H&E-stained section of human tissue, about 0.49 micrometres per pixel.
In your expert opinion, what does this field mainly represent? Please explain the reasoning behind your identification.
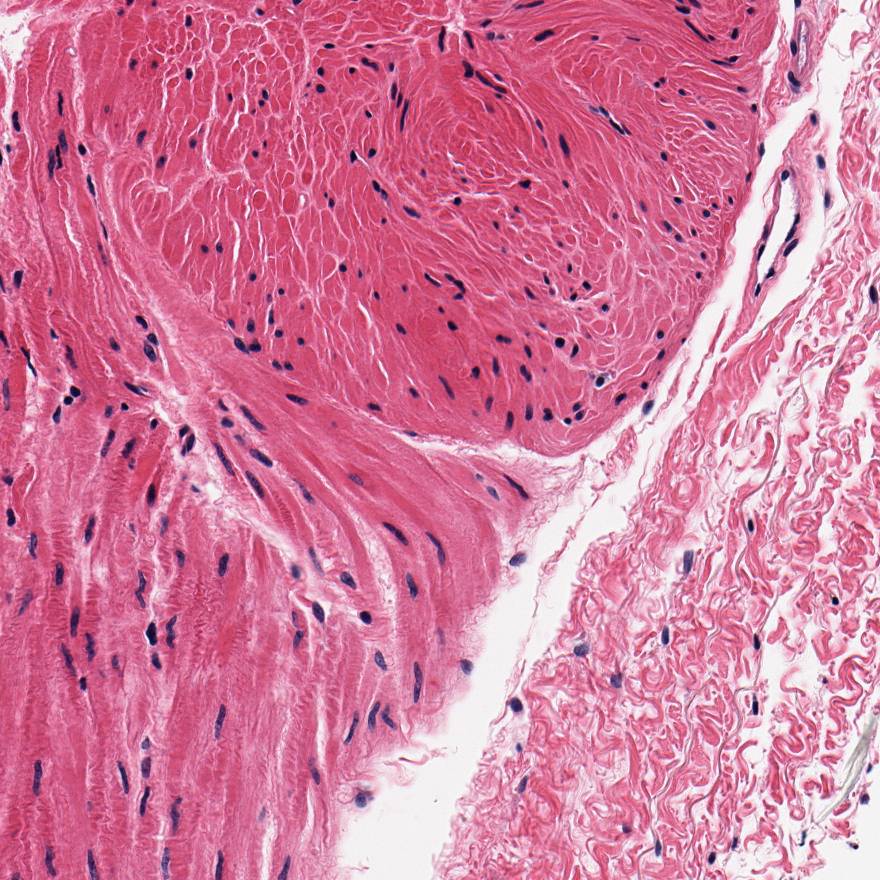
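Smooth muscle, cut lengthwise on the left. Item one: its nuclei are dark blue, elongated and rod-like.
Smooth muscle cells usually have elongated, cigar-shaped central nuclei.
Item two: the wavy pink fibres at lower right, with only sparse nuclei, are connective tissue.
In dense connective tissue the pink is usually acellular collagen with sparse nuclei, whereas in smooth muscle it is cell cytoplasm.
A white empty cleft runs diagonally from upper right towards lower centre, separating the two.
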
